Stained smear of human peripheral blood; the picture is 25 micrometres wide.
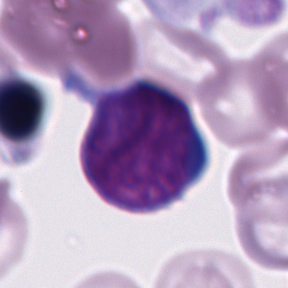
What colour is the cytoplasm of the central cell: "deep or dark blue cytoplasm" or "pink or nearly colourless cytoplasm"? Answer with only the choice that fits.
Deep or dark blue cytoplasm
